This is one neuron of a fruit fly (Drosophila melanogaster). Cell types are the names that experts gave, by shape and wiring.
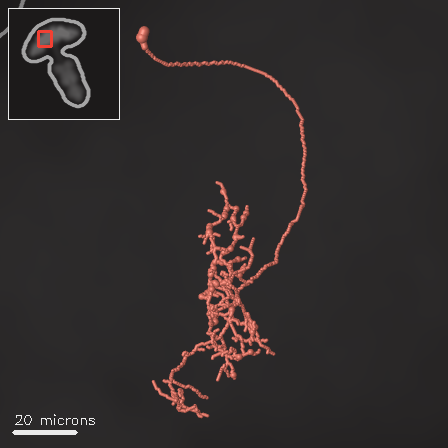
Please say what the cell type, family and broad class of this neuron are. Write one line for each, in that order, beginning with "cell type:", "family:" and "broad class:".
cell type: CB0986
family: hemilineage MD3
broad class: central-brain intrinsic neuron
